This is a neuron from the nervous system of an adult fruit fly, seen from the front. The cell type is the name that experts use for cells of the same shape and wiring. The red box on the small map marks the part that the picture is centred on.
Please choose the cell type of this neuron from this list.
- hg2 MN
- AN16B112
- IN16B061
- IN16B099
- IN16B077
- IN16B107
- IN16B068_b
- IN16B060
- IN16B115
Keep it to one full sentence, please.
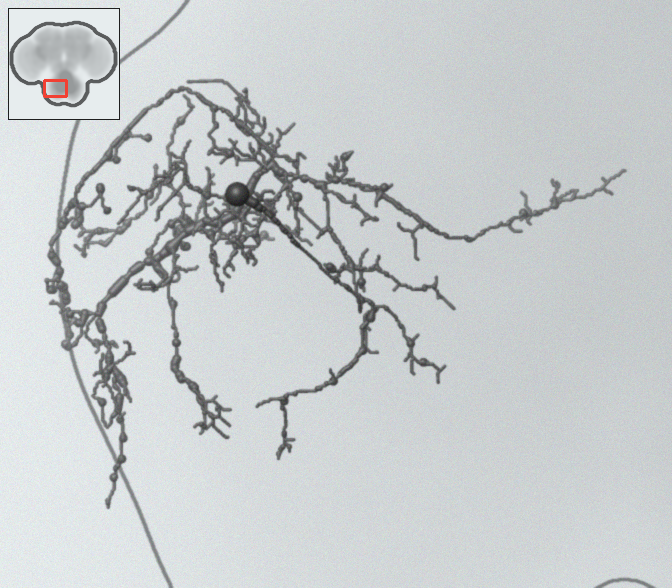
Regarding its cell type, the neuron is IN16B061.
